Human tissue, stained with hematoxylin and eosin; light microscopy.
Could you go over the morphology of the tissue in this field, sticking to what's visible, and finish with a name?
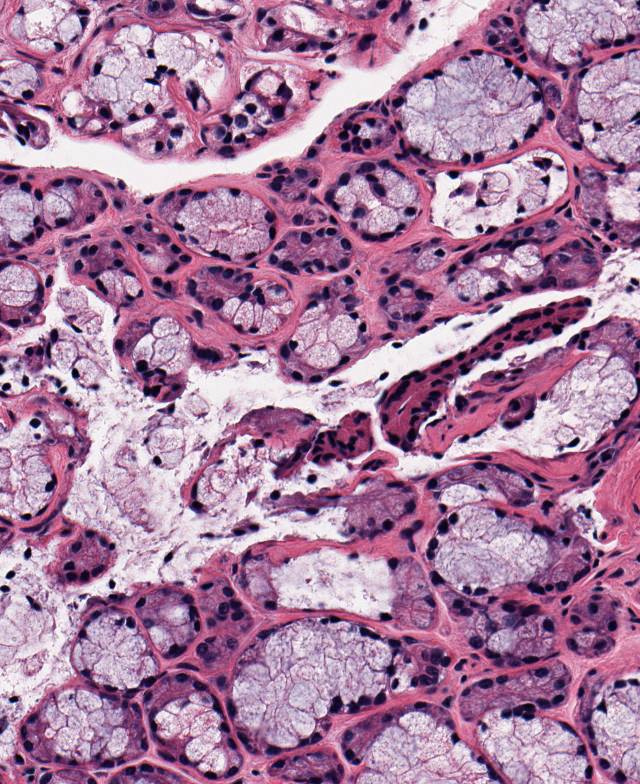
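Notice the field packed with rounded glandular acini separated by thin septa. Most acini have cells with pale, foamy, greyish-white cytoplasm typical of mucous cells. Their dark, flattened nuclei are pressed against the cell bases at each acinus rim. Central lumens are narrow and hard to see. This is minor salivary gland.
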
